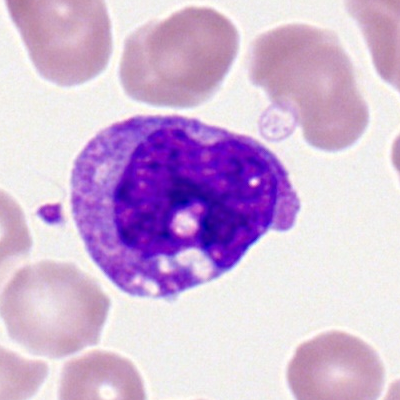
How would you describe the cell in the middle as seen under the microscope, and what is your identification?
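The nucleus occupies most of the cell, and its chromatin is dark purple and coarsely mottled. The cytoplasm has a fine, dusty granularity. Several clear vacuoles are clustered in the lower part of the cell. The cell is a monocyte.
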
